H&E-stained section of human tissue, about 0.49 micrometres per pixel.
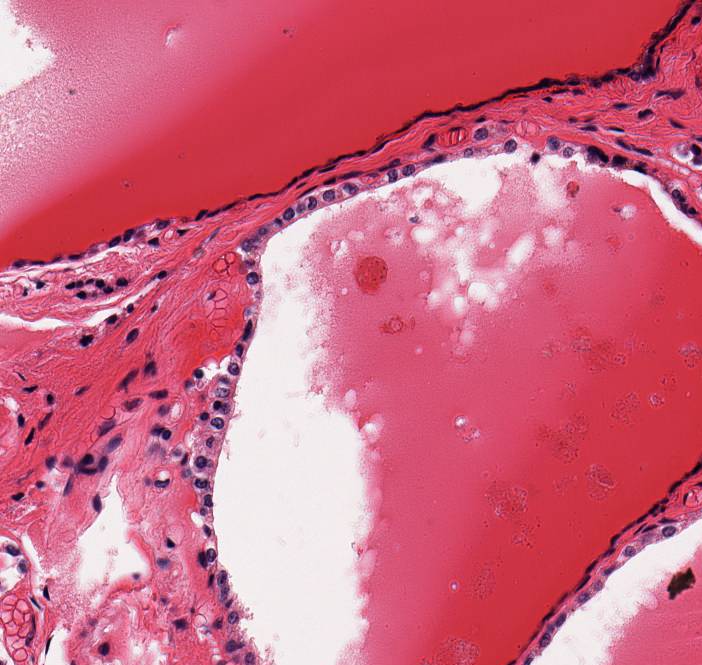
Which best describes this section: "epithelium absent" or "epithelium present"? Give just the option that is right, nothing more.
Epithelium present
